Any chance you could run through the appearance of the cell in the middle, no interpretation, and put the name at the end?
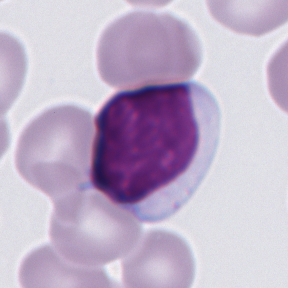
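Along the right side of the cell, very pale blue-grey cytoplasm forms a crescent. The nucleus, oval in outline, lies toward the left and occupies about 70% of the cell's area. A few fine pinkish granules are present in the lower right part of the cytoplasm. The cell is a large granular lymphocyte.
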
